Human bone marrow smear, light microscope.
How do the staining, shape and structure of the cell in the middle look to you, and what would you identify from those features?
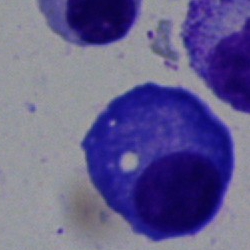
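Outline roughly round, edges slightly uneven and angular. Nucleus dense, dark purple, little internal detail visible. Cytoplasm abundant, deep blue. Round clear vacuole in the cytoplasm just left of the nucleus. Plasma cell.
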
